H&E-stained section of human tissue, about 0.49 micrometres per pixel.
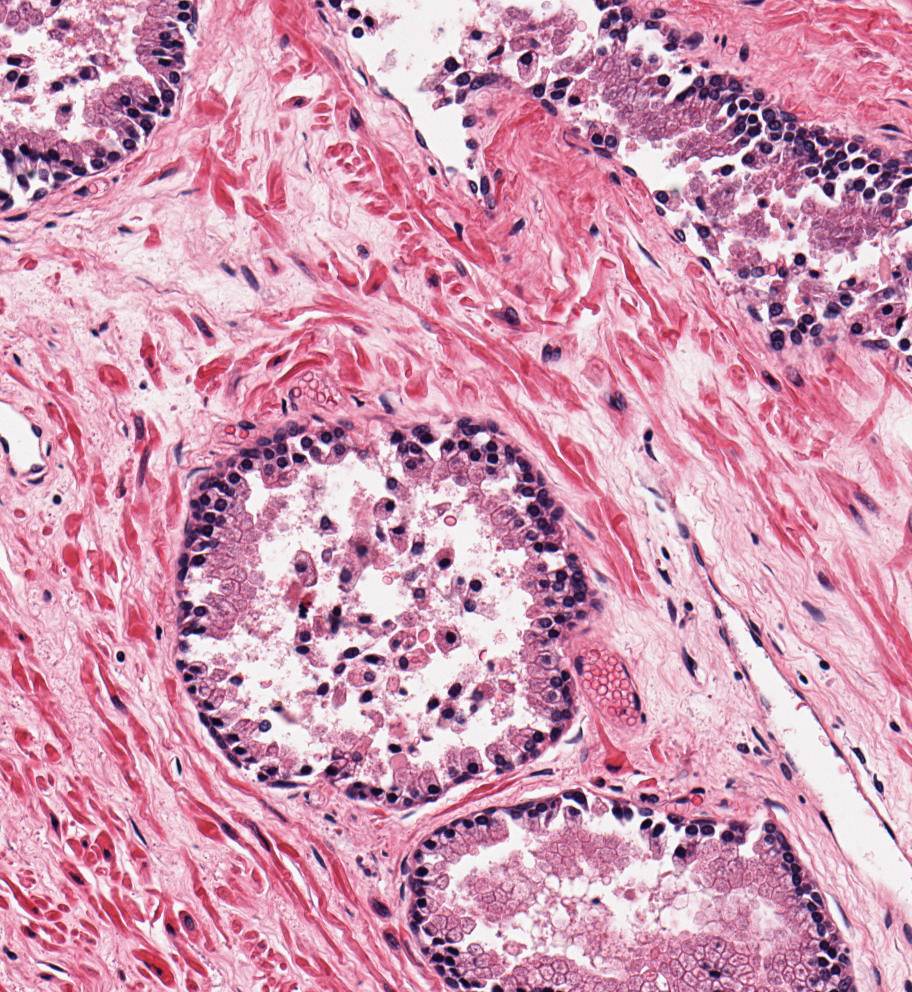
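Prostate: rounded epithelial units in dense pink stroma, one complete in the centre, others cut by the frame. See how the central unit's lining has small, round, dark nuclei along its outer edge. On the right, the stroma is diagonal bundles of eosinophilic spindle cells resembling smooth muscle.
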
